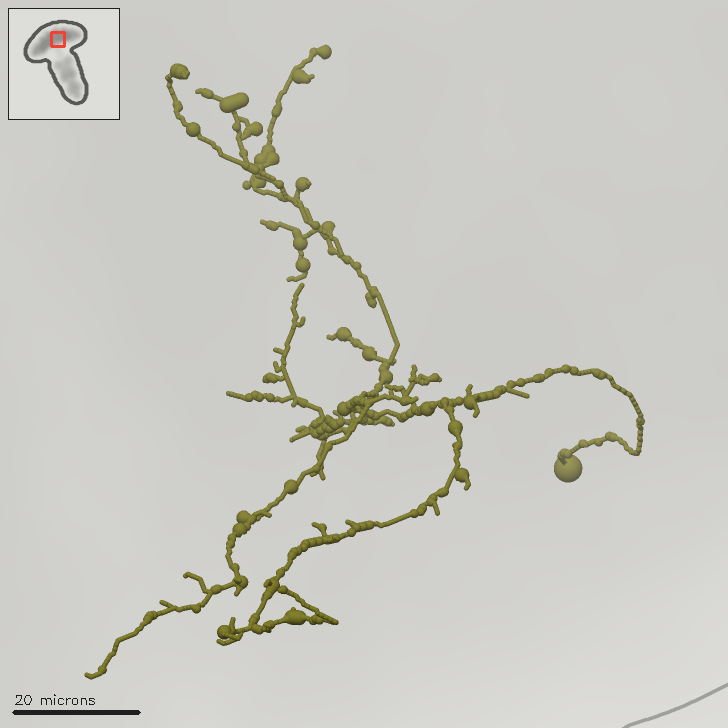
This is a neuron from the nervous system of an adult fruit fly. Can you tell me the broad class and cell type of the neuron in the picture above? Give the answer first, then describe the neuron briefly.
Its broad class is central-brain intrinsic neuron. It is of cell type SMP438. From top to bottom in the picture it spans about 100 microns. The picture shows dozens of branch ends.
